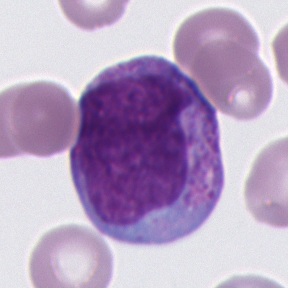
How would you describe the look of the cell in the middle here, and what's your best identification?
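The outline first: a smooth oval with no projections. Most of the cell is taken up by the nucleus, which sits toward the upper left, and I notice a shallow indentation on its right side. The cytoplasm is only a thin rim, though it widens along the right and lower edges. So this is an atypical promyelocyte.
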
